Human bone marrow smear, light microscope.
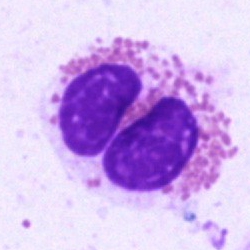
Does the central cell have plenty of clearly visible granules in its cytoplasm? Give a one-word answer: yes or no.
Yes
